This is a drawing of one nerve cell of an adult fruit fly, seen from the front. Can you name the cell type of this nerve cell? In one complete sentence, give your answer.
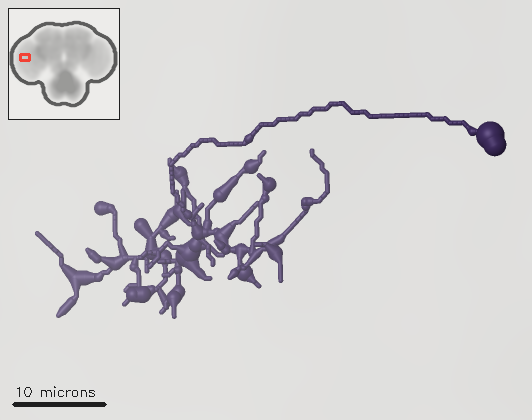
Belonging to the cell type Dm15 is this nerve cell.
